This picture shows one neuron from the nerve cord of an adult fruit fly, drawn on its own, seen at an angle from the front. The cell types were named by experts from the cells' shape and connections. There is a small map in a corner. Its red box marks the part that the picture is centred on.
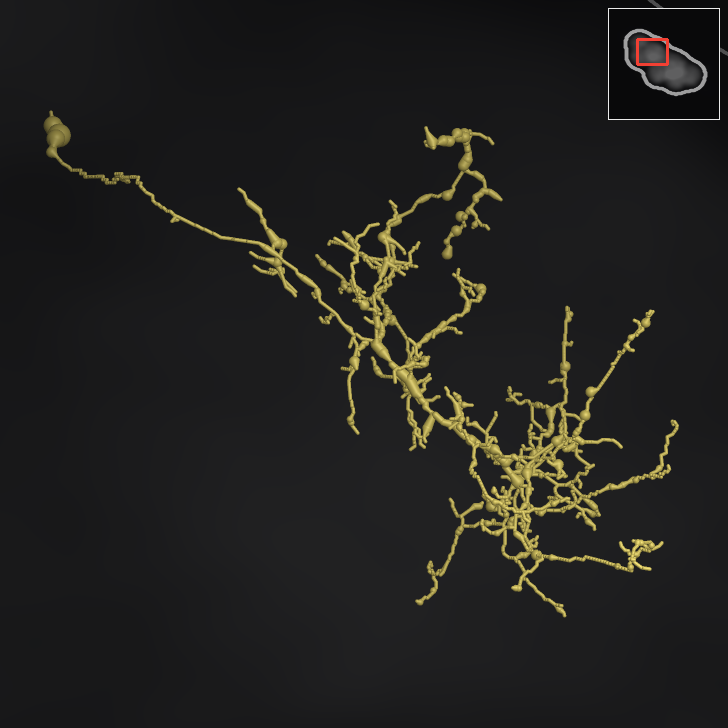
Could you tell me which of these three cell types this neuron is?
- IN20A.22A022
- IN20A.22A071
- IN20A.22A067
IN20A.22A067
